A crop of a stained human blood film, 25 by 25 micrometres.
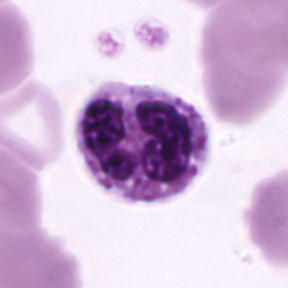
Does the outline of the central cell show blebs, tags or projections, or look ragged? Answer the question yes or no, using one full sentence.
No, smooth rather than rough is the outline of this cell.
